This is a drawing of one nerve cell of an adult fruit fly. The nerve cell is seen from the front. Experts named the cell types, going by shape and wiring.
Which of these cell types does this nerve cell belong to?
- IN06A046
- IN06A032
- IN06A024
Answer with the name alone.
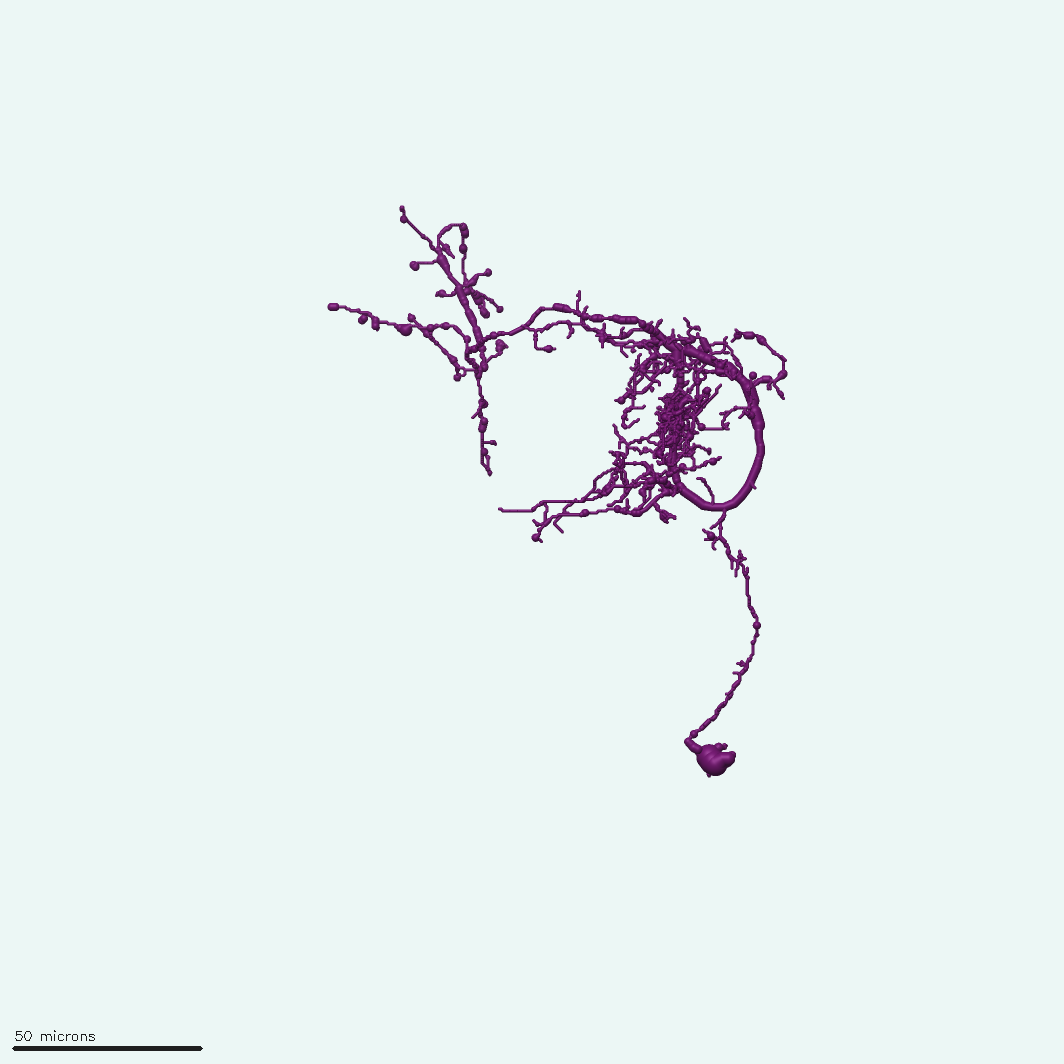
IN06A024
